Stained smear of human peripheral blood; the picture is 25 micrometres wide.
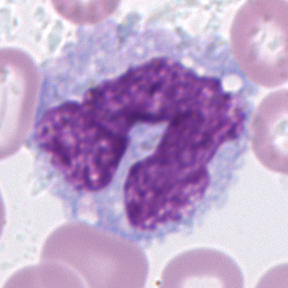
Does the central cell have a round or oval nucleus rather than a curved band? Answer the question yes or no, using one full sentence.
No, in this cell the nucleus is drawn out into a horseshoe, C, U or S shape without lobes.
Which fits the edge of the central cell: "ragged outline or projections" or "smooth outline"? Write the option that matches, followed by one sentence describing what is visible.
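Ragged outline or projections. The cell outline is irregular and faintly ragged.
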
